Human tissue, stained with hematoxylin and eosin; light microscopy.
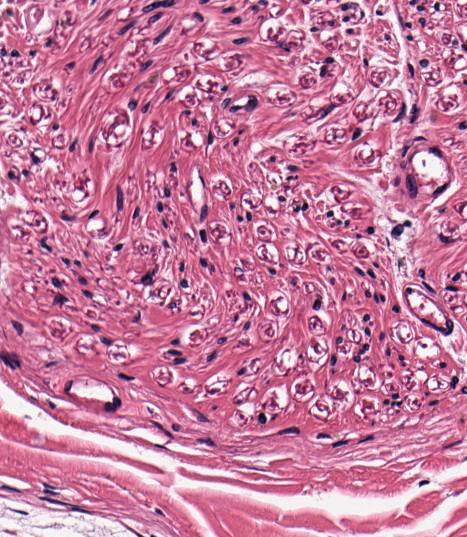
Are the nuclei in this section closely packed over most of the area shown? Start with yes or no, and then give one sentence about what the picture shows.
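Yes. A densely cellular rounded nodule fills most of the field, with its lower border curving across the bottom.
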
